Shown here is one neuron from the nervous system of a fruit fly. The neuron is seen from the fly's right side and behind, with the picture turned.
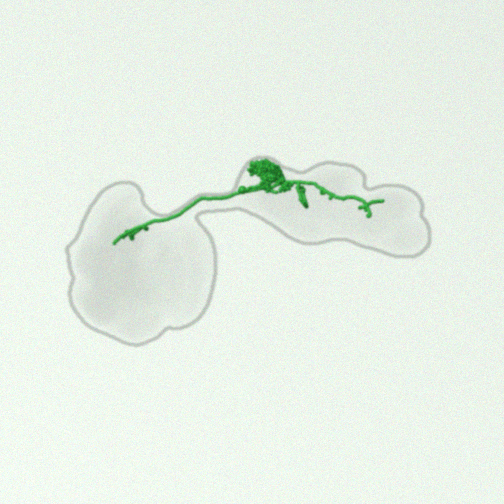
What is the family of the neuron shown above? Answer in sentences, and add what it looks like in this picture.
Its family is hemilineage 17A. It is an ascending neuron. The cell body can be seen in the middle of the picture. As drawn here it is more than twice as wide as it is tall.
